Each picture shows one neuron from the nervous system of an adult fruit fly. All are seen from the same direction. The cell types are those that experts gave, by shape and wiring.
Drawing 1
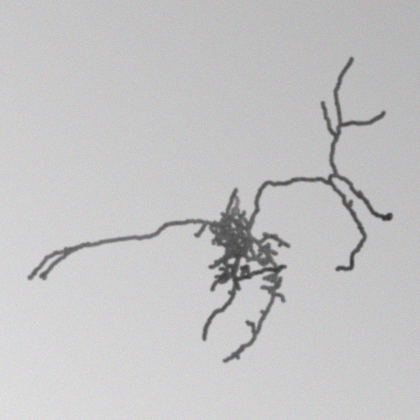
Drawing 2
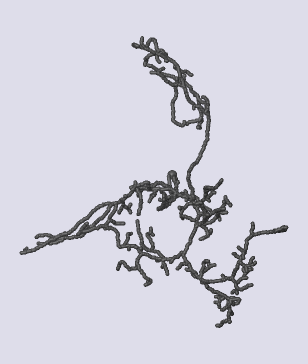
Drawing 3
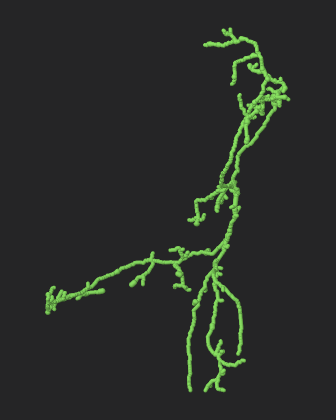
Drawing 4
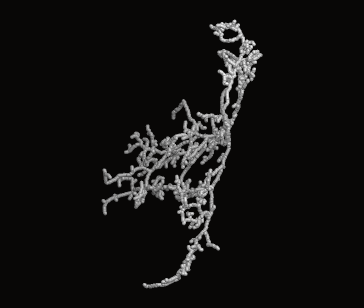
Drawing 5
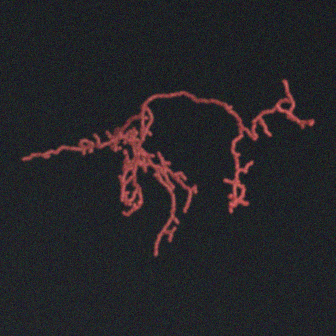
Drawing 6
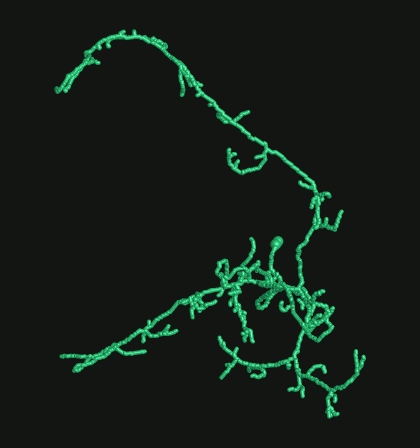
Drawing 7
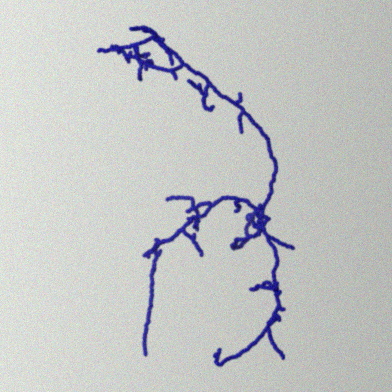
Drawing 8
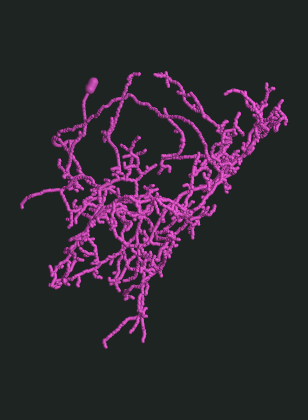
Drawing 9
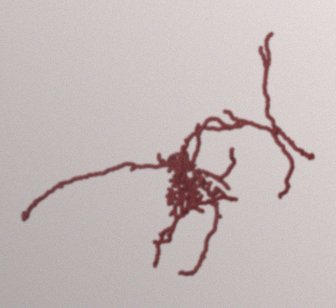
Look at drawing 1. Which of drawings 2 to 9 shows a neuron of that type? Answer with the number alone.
9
